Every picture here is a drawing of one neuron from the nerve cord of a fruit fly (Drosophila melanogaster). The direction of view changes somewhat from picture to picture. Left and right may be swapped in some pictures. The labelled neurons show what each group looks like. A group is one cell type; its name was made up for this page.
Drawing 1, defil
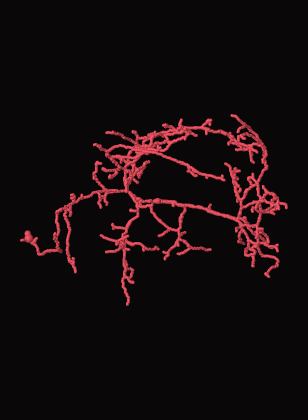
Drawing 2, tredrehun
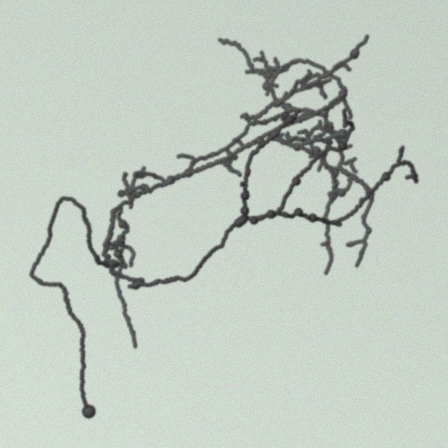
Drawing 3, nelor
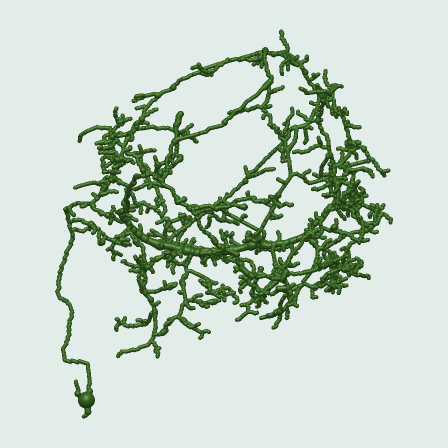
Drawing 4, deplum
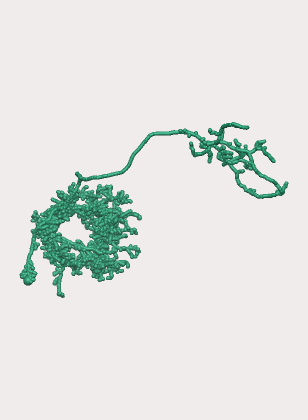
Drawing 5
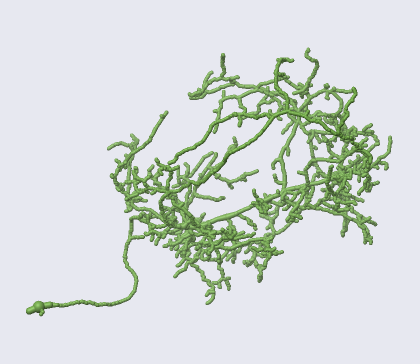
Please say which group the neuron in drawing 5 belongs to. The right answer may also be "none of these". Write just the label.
nelor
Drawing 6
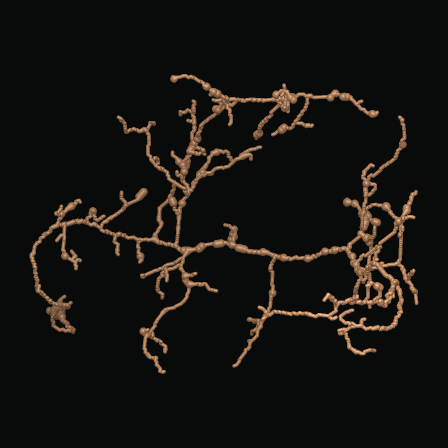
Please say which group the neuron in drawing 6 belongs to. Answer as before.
defil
